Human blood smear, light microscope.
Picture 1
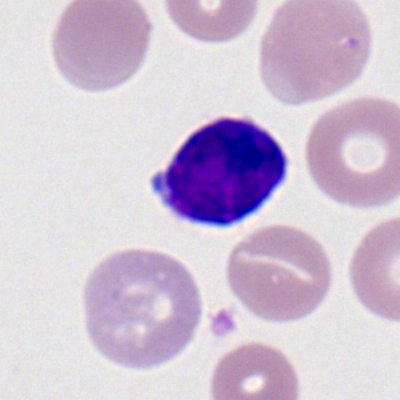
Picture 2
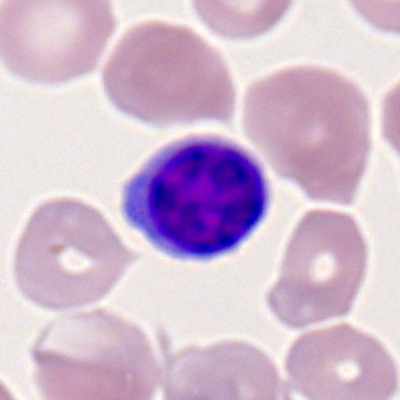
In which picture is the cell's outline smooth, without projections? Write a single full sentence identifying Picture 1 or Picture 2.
Picture 2 contains the cell with the smooth edge.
